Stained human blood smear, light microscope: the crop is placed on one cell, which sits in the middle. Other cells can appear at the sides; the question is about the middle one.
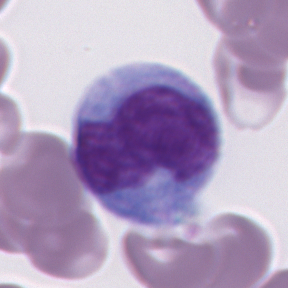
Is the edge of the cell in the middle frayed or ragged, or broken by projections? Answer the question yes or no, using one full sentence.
No, what this cell has is a smooth outline, not a rough one.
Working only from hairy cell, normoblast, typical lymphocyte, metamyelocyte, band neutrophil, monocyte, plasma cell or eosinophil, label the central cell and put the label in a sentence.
By classification, the middle cell of this crop is a monocyte.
